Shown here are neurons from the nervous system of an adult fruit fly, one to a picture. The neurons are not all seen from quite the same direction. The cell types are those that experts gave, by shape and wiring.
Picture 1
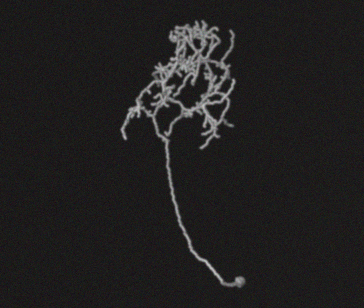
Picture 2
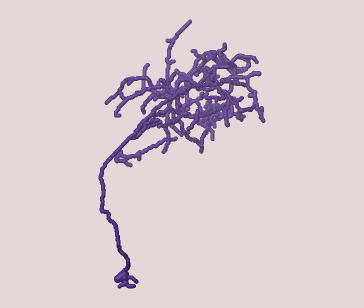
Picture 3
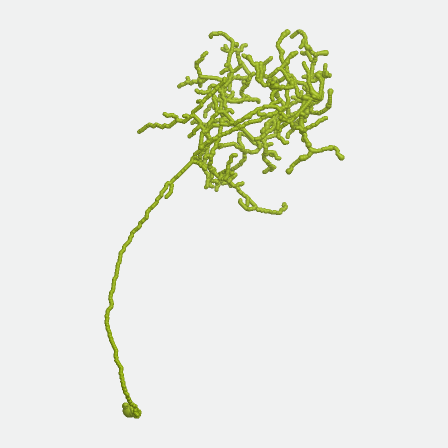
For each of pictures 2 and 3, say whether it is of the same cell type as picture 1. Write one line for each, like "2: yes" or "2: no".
2: no
3: no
